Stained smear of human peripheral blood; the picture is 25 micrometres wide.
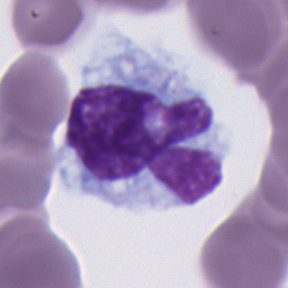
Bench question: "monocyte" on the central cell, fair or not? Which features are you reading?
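Nucleus: irregular and folded, with two lobes jutting out to the right.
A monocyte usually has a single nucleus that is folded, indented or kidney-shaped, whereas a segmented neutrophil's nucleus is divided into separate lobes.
The folding goes with monocyte; the two jutting lobes are the one point that leans toward segmented neutrophil. Cytoplasm colour: pale greyish blue.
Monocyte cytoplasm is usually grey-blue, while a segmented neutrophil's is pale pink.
This colour goes with monocyte and against segmented neutrophil. Also noted: dark purple chromatin, many small clear vacuoles in the cytoplasm, no coarse orange or red granules, and an outline irregular rather than round. Verdict: the name monocyte fits.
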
